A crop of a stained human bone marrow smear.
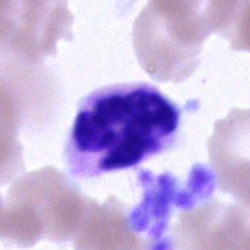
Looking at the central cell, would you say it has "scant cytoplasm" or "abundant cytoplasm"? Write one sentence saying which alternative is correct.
There is only scant cytoplasm around the nucleus of this cell.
